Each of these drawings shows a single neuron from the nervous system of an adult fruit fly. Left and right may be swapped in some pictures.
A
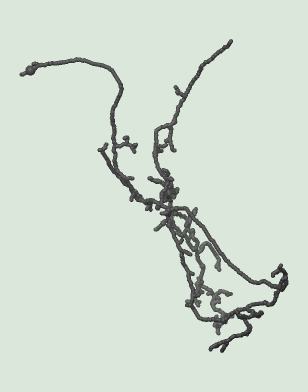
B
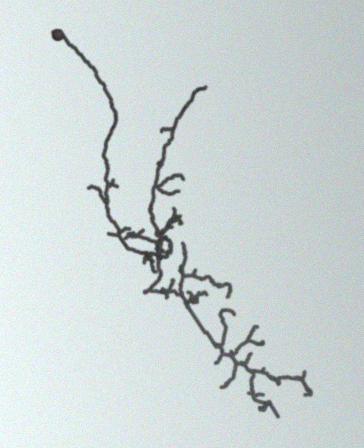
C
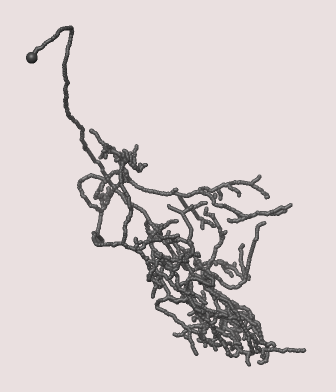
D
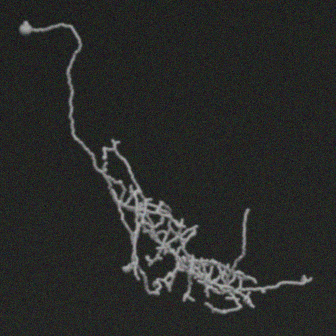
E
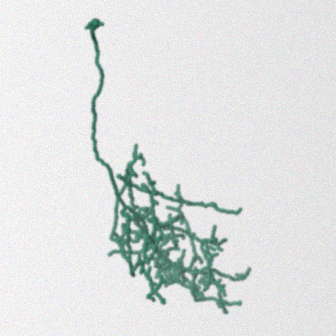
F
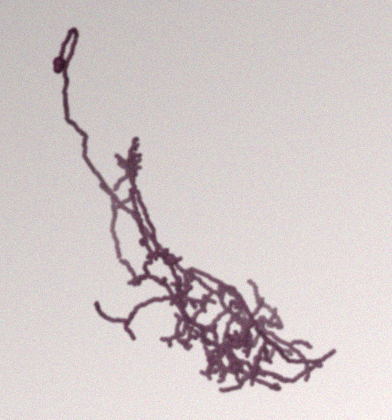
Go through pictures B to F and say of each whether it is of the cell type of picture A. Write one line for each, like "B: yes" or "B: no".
B: yes
C: no
D: no
E: no
F: no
